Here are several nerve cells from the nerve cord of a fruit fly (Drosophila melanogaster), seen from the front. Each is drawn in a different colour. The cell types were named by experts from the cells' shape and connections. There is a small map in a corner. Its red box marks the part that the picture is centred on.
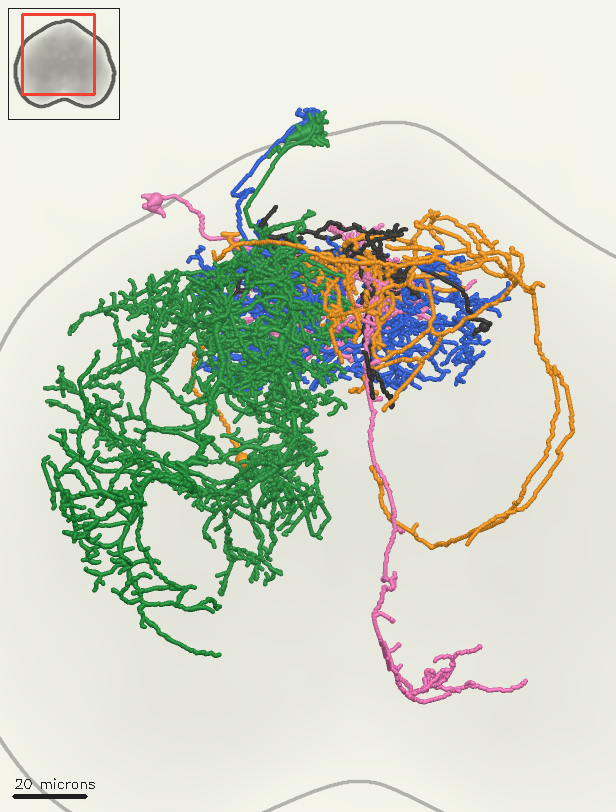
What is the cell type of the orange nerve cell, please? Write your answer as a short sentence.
The cell type is INXXX339.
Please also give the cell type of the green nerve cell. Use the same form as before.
The cell type is INXXX114.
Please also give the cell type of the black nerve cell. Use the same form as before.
The cell type is INXXX450.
